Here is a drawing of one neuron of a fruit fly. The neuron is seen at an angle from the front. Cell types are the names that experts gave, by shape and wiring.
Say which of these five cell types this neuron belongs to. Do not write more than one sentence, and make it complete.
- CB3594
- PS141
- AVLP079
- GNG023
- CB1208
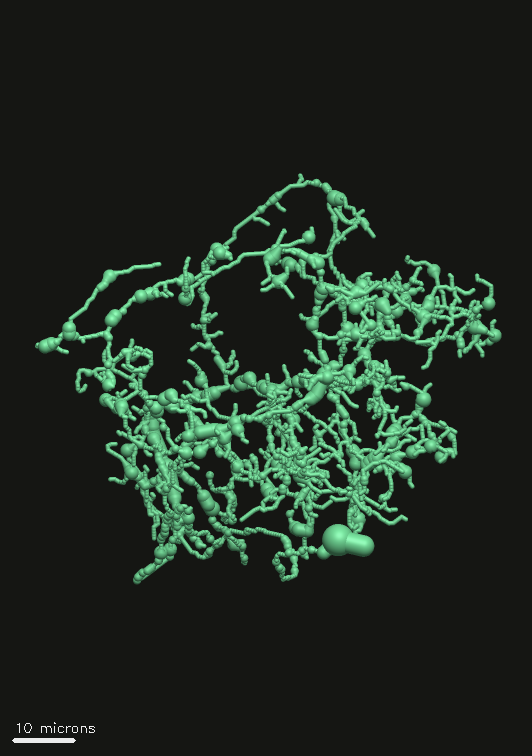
This neuron is typed as CB3594.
